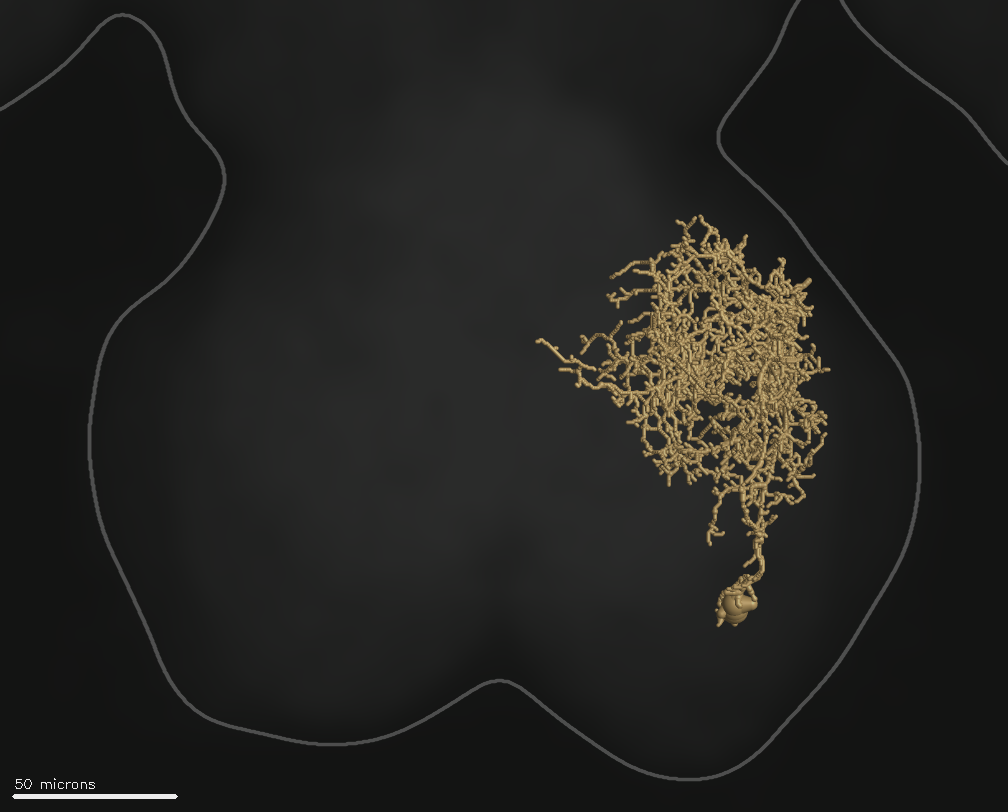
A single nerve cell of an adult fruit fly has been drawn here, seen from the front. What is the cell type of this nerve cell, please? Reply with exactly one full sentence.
The cell type name MNhl62 applies to this nerve cell.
